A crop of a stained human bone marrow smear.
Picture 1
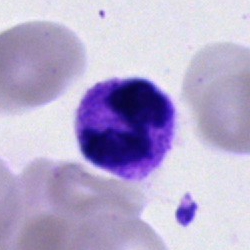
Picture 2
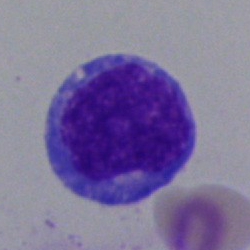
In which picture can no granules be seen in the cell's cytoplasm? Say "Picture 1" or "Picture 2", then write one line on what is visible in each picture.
Picture 2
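Picture 1: Fine purple granules fill the cytoplasm.
Picture 2: No granules are visible in the cytoplasm.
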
